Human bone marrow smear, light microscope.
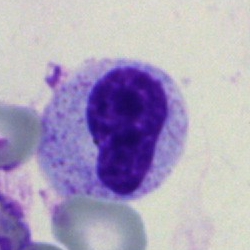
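Metamyelocyte in a stained bone marrow smear. The outline is roughly round, with a smooth edge. A notch on the left side of the nucleus gives it a waisted shape. The nucleus sits off-centre toward the right of the cell. The cytoplasm is plentiful and pale lilac-grey.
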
